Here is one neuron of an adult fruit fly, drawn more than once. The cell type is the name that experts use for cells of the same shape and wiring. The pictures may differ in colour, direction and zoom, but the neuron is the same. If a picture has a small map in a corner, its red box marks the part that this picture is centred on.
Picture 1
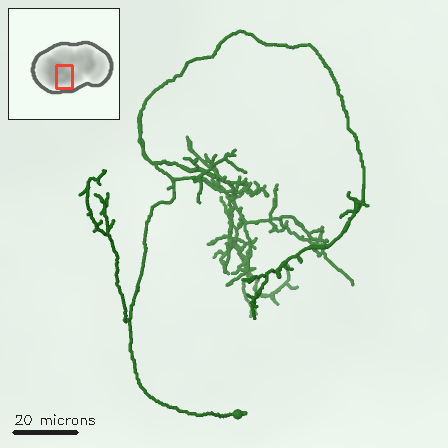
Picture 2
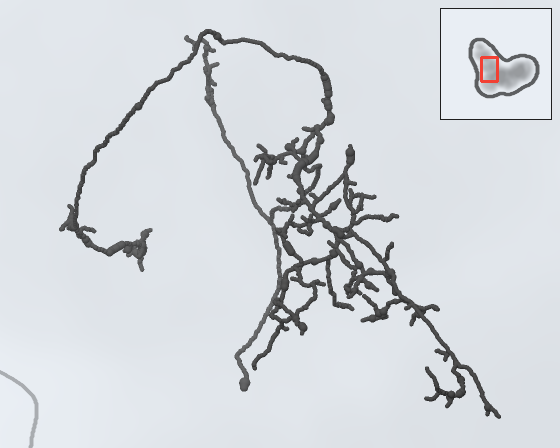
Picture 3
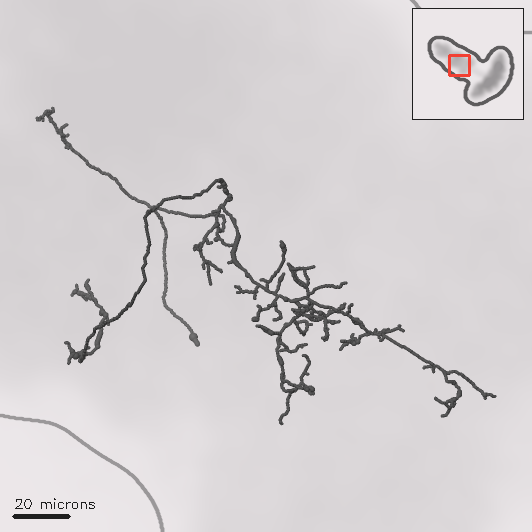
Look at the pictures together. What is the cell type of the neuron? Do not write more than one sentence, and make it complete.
For this neuron, the cell type is IN02A041.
